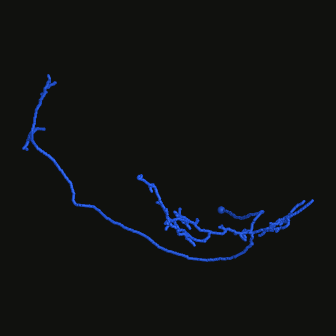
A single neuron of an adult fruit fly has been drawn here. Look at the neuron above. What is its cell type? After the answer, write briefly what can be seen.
It is of cell type Lat3. It is an optic-lobe intrinsic neuron. As drawn here it is wider than it is tall.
